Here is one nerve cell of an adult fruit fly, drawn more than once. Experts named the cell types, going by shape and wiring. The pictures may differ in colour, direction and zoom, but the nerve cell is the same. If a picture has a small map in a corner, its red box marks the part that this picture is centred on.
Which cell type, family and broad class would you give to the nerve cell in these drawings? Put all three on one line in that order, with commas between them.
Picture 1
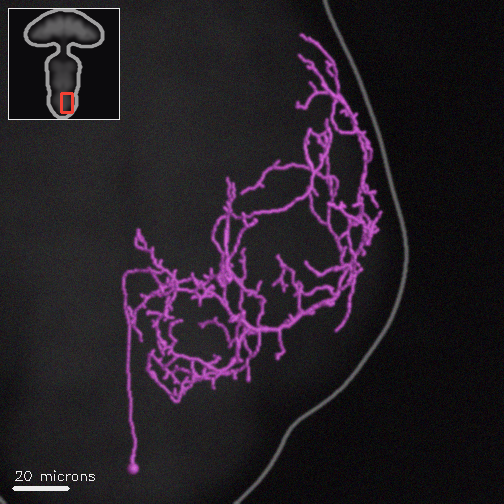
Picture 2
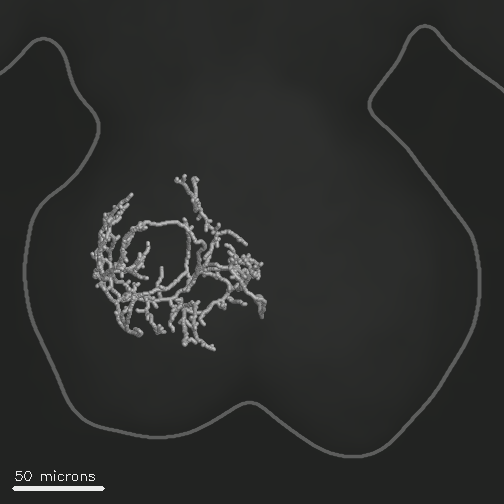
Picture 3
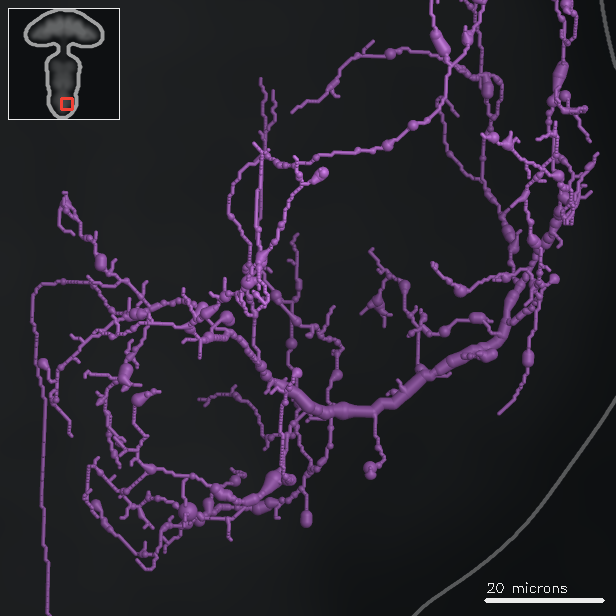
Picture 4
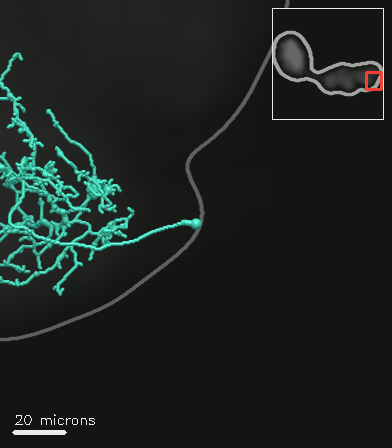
IN04B063, hemilineage 04B, nerve-cord intrinsic neuron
